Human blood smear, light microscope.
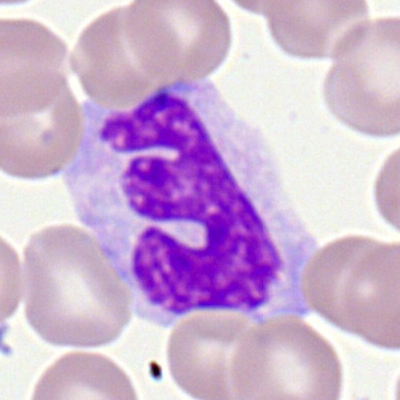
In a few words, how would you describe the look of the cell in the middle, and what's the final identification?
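Right away the outline strikes me as irregular and angular rather than round. Then the nucleus: it is folded, with two deep notches cutting in from its left side. Its chromatin looks mottled, paler patches lying among dark purple areas. The cytoplasm I would call pale greyish blue. So I take this cell to be a monocyte.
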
